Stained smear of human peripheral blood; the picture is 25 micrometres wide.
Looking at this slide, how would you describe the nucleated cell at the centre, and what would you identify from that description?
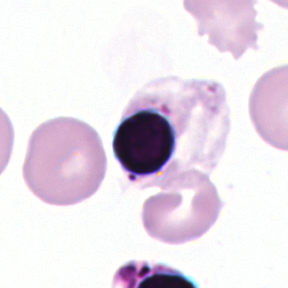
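No nucleoli visible in the nucleus. Cytoplasmic outline irregular and ragged, not round. A few small reddish-purple granules in the cytoplasm, above and right of the nucleus. Tiny dark dot at the lower left nuclear edge. Normoblast.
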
